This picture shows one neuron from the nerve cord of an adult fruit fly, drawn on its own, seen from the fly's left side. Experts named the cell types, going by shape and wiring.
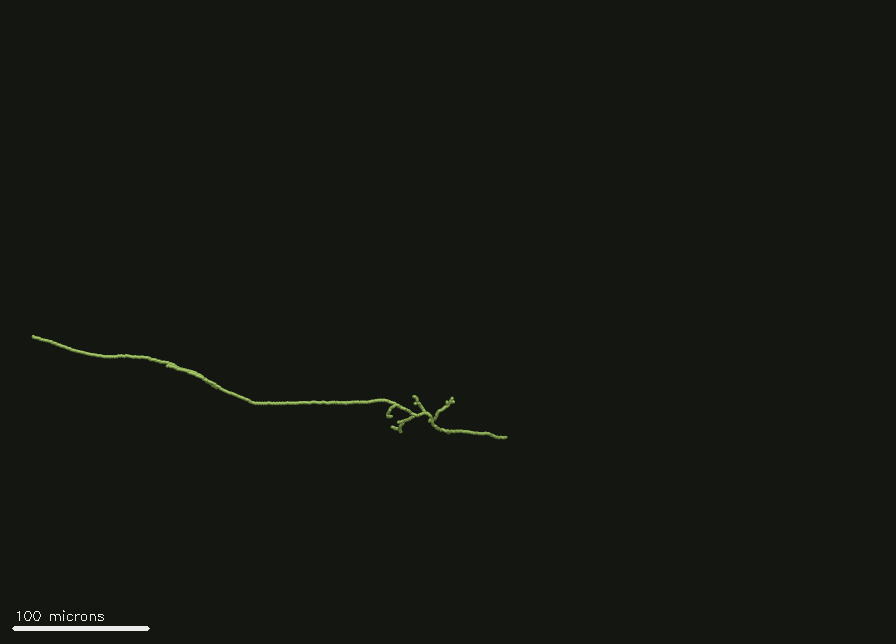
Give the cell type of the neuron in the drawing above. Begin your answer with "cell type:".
cell type: SAxx02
